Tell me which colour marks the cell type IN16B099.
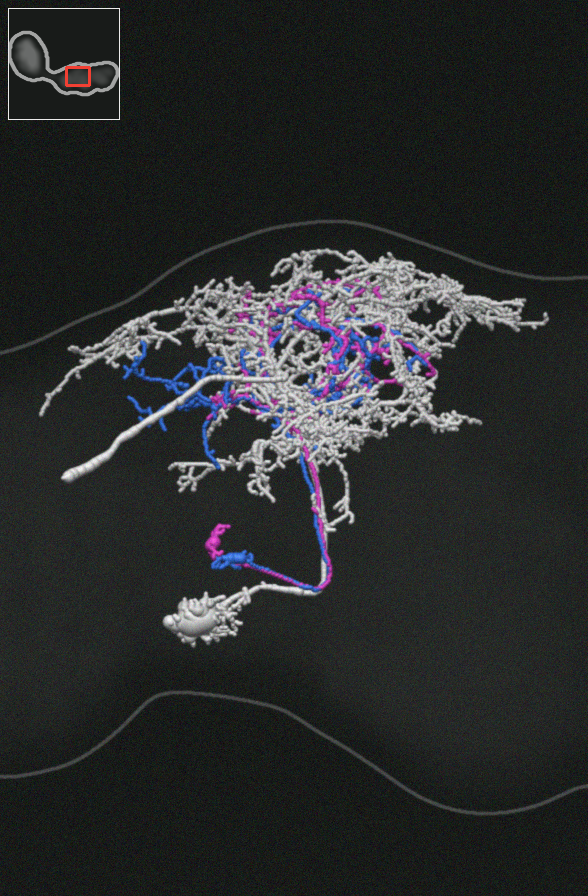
magenta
